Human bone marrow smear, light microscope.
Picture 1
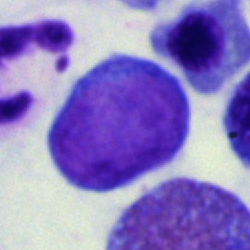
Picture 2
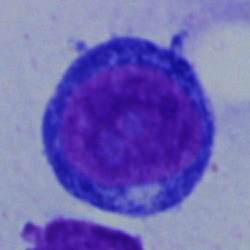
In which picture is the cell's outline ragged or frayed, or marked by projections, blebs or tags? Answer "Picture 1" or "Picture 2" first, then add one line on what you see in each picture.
Picture 2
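Picture 1: The cell outline is smooth, with no surface projections.
Picture 2: Small knob-like blebs stick out from the top edge of the cell.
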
